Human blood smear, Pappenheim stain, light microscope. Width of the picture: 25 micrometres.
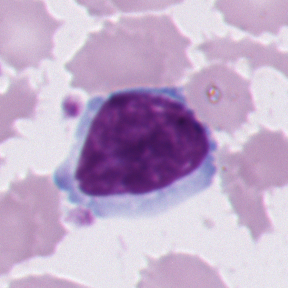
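Typical lymphocyte in a stained smear of peripheral blood. The oval nucleus, about 12 by 9 micrometres, fills most of the cell, leaving a narrow rim of pale blue cytoplasm that is wider below the nucleus than above it. The chromatin is dark purple and coarsely clumped, with lighter streaks between the clumps.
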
